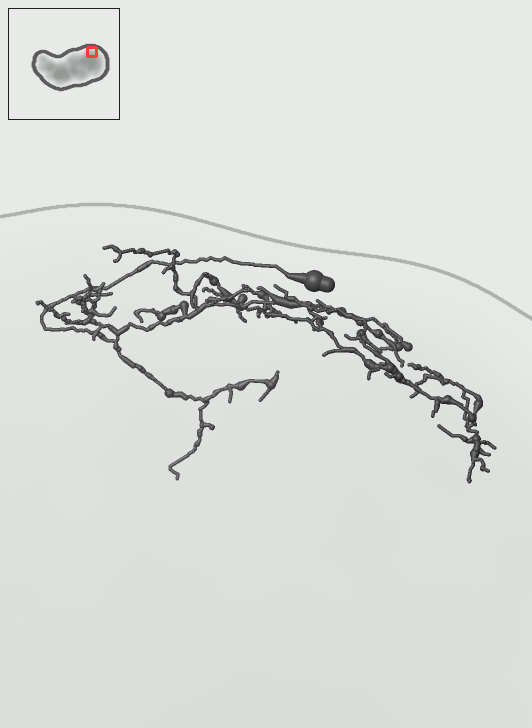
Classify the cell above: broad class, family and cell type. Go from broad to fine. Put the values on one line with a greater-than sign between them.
central-brain intrinsic neuron > hemilineage LHd2 > CB1846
